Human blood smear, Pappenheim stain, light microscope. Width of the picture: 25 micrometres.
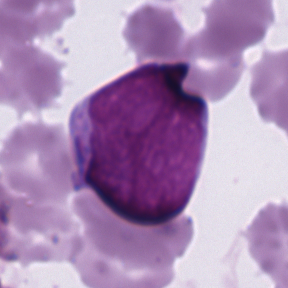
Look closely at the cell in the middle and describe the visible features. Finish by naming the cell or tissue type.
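Nucleus occupies nearly the entire cell; little cytoplasm remains. Small notch in the nuclear edge at upper right. Chromatin fine and evenly stippled, no coarse dark clumps. Visible cytoplasm: a narrow rim, chiefly along the left side. Name: myeloblast.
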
